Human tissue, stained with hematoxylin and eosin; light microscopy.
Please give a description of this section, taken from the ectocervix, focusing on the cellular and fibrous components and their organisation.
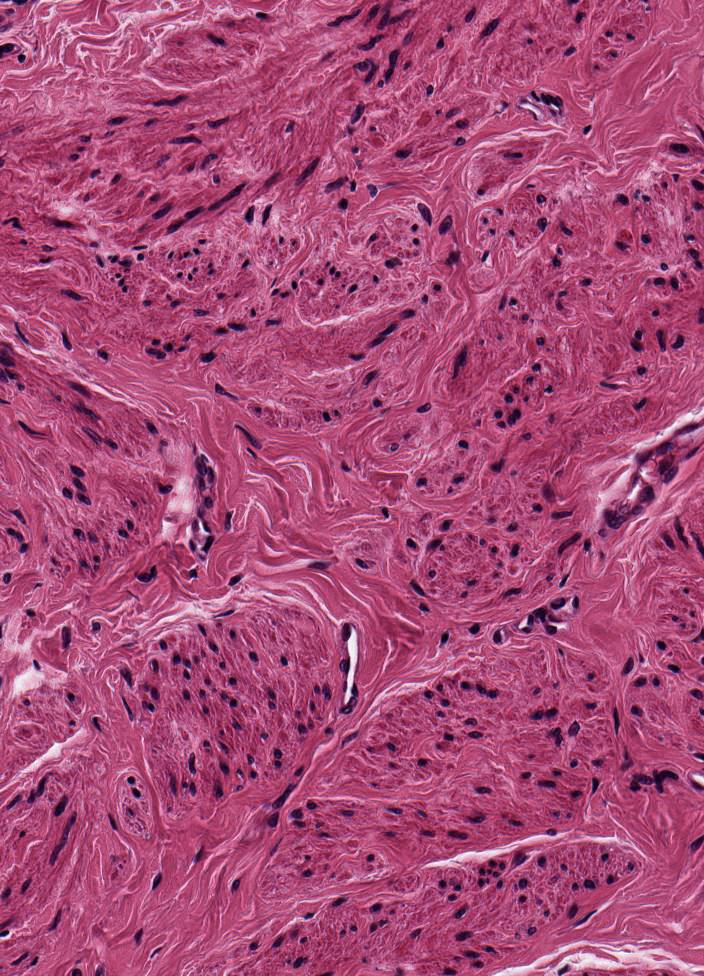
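Smooth muscle bundles throughout, cut in varied planes, divided by collagen bands. Upper left: bundles cut lengthwise, running diagonally; nuclei elongated, blunt-ended. Lower half: many bundles cut across, round dark nuclei scattered in pink cytoplasm. Nuclei small, fairly uniform; no marked variation in size or shape.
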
